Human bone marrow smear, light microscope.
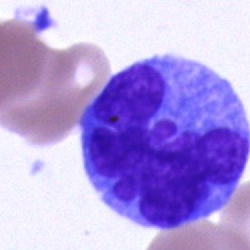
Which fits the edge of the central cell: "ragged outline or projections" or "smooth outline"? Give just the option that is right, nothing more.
Smooth outline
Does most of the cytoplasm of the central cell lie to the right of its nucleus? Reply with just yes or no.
Yes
